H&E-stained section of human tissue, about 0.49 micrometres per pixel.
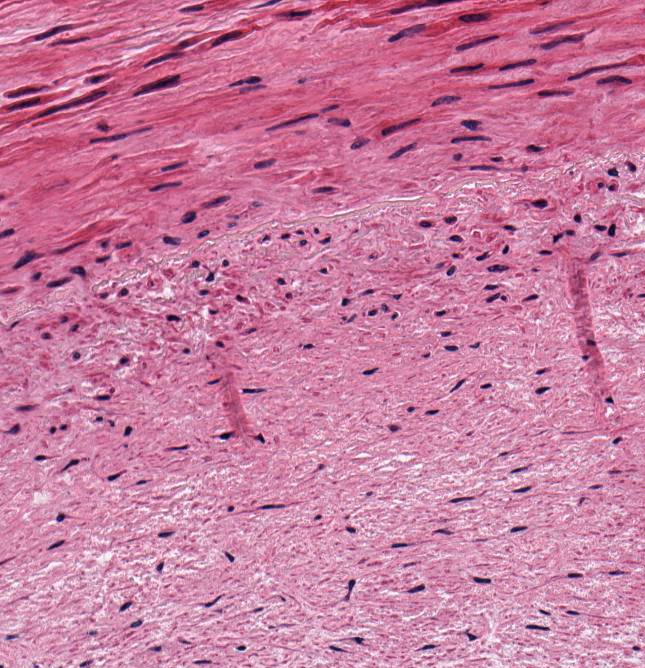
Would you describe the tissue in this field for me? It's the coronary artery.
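A wavy line crosses the field, dividing a narrower upper band of dense fibres from a larger lower zone of paler, looser tissue. In the lower zone, fine pink fibrils form a loose, wispy meshwork without one orderly direction. Through most of it, small dark nuclei are sparse and widely scattered. In a strip just beneath the line, small rounded nuclei lie closer together than deeper down.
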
